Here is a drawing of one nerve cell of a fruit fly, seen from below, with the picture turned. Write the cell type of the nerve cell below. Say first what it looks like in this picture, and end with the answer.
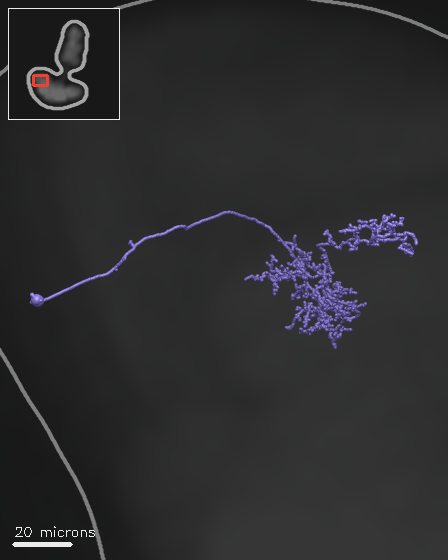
It lies in the brain. The cell body is on the left of the picture. From left to right in the picture it spans about 140 microns. Its broad class is optic-lobe intrinsic neuron. The cell type is Tm24.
